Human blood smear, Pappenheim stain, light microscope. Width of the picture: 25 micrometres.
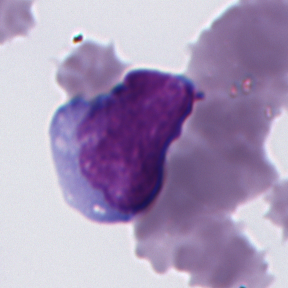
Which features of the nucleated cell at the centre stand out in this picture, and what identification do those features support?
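Notice how irregular and angular the outline is, rather than round. The nucleus is one unsegmented mass with a lumpy edge, set toward the right so that it reaches the cell's right edge. Its chromatin is deep purple, with small paler patches scattered through it. You are looking at a myeloblast.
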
